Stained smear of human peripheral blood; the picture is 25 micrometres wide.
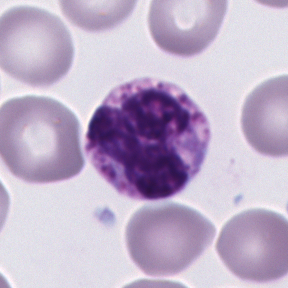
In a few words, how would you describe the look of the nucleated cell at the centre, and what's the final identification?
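This cell is about 11 micrometres across. Its dark purple nucleus fills most of the cell and stains as dense, dark, clumped masses. Coarse dark purple granules lie over the nucleus, blurring its edges, and are also scattered through the cytoplasm. The cell is a basophil.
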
